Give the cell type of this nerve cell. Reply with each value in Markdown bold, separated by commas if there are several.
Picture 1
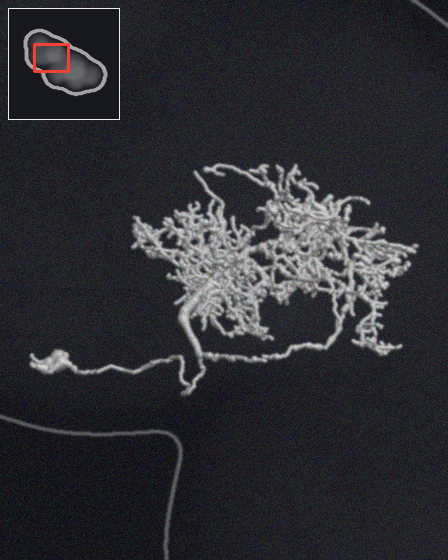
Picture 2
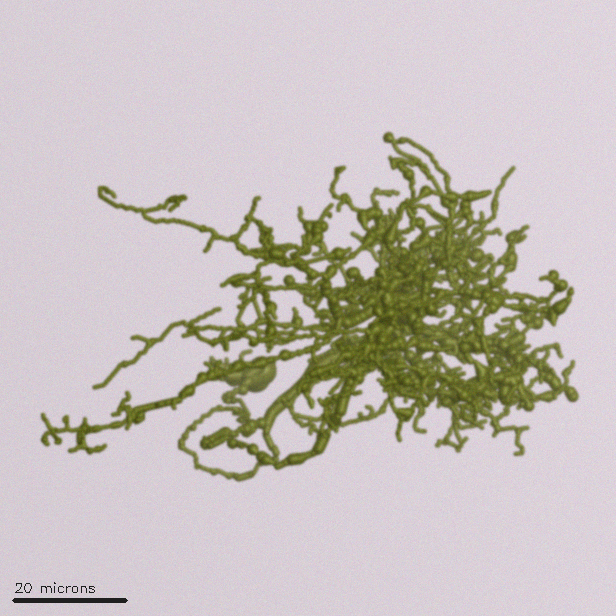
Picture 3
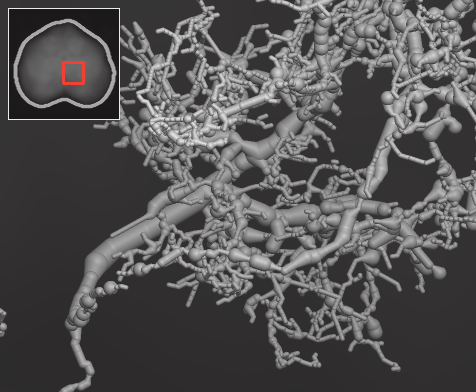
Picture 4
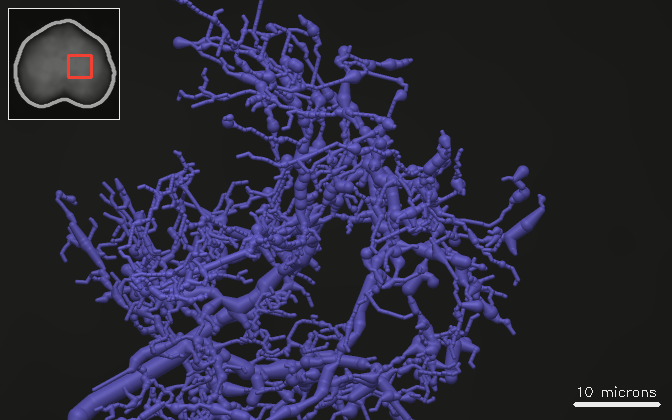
**IN13B009**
